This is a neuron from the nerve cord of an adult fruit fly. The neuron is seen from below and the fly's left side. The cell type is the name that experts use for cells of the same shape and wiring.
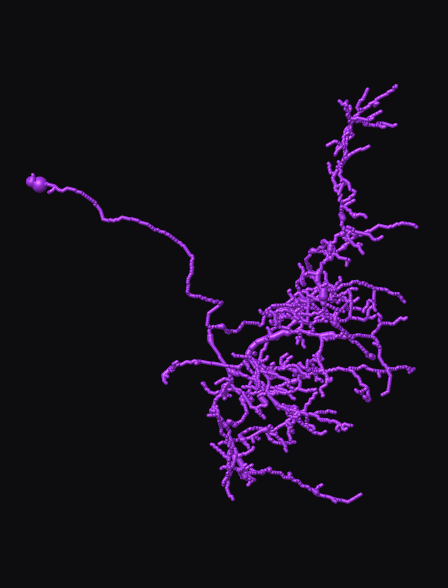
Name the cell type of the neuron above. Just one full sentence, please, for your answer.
Under cell type classification, the neuron is IN16B080.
